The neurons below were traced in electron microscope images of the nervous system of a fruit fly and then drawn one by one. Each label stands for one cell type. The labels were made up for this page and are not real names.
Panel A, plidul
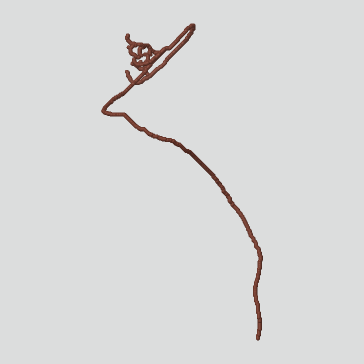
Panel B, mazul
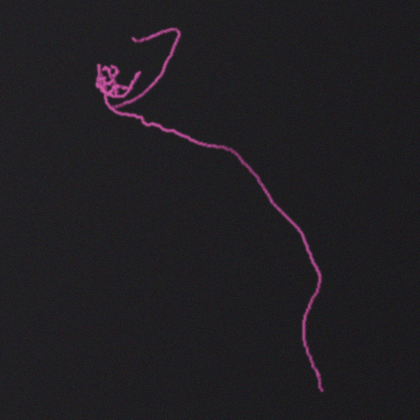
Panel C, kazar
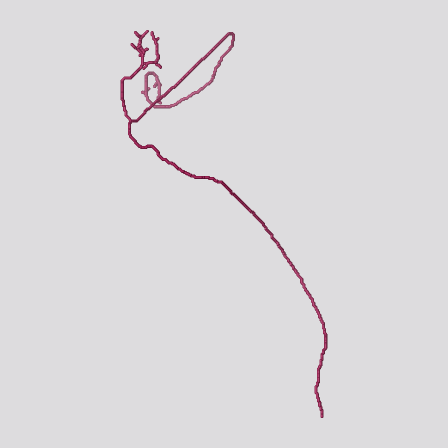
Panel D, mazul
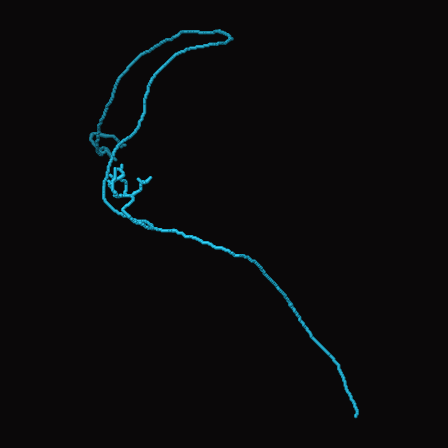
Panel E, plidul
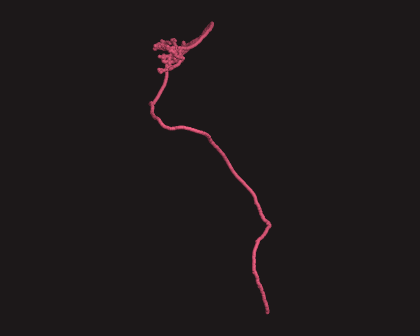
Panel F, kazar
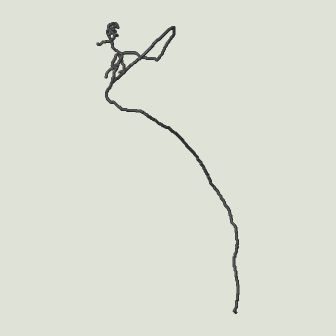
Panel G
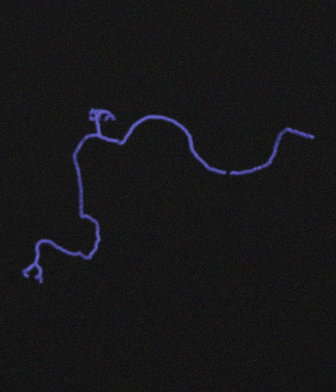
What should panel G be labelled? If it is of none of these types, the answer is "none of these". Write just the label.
mazul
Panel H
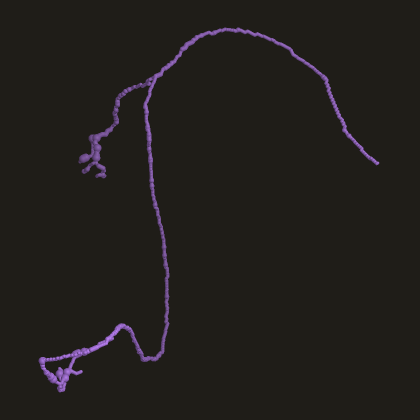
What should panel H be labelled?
kazar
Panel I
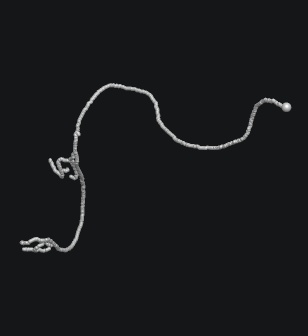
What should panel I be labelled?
plidul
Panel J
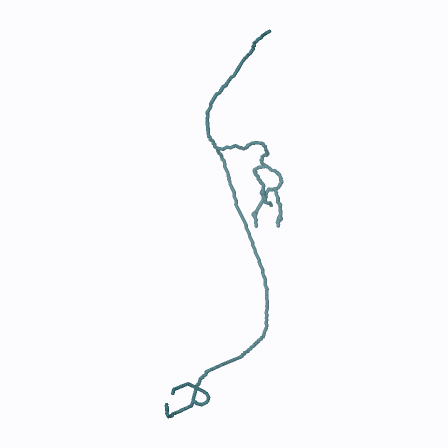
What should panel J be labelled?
none of these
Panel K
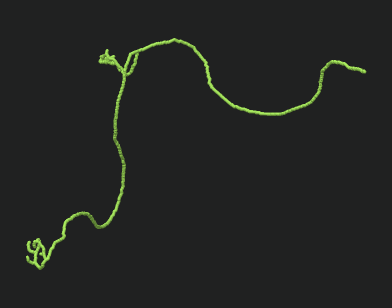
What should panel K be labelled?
none of these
